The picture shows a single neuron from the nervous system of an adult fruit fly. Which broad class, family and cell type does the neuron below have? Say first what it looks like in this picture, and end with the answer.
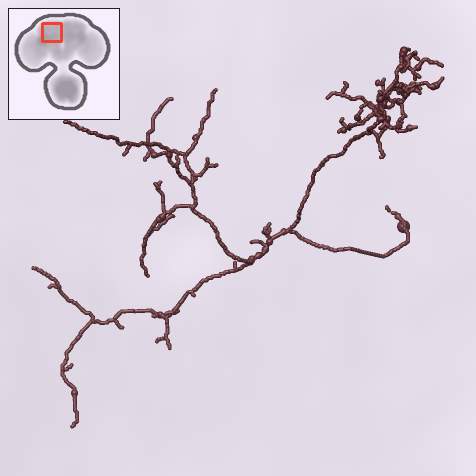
The picture shows dozens of branch ends. As drawn here it is about as wide as it is tall. It is a central-brain intrinsic neuron. The family is hemilineage DM3_dorso_lateral. It is of cell type SMP331.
